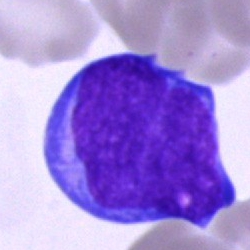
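Blast, the central cell here. Its outline is smoothly rounded on the left but more angular on the right. The nucleus fills most of the cell, and the cytoplasm stains a deep blue. Against the nucleus on its left side lies a paler band of cytoplasm.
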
